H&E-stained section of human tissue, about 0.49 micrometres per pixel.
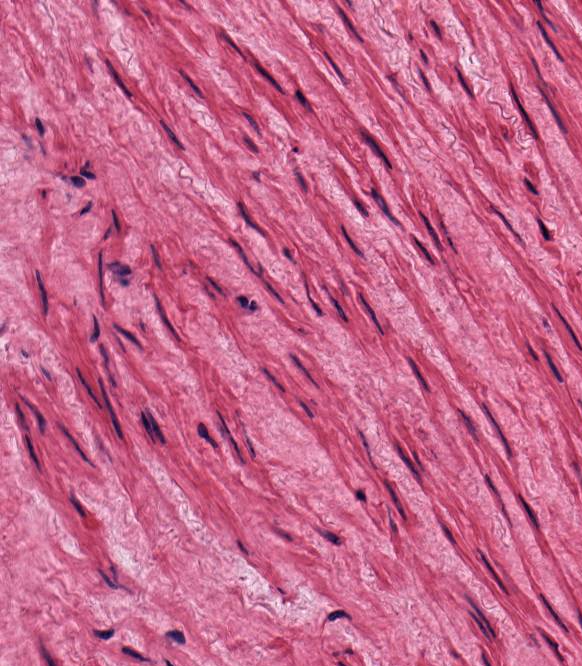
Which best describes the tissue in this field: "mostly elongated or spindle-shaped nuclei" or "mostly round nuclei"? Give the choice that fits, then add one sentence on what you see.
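Mostly elongated or spindle-shaped nuclei. The nuclei are dark, slender and spindle-shaped, lying parallel to the fibres.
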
